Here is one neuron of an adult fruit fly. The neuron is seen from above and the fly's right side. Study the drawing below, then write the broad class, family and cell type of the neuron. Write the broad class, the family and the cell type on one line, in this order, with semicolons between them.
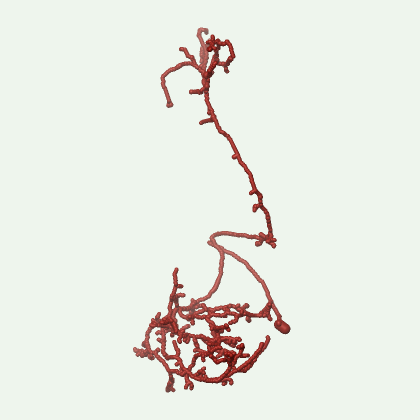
central-brain intrinsic neuron; hemilineage LALa1_anterior; AVLP095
